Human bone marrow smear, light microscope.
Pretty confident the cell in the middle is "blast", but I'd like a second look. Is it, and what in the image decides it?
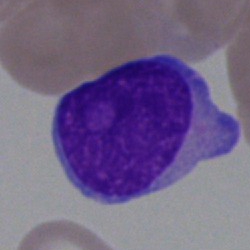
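First feature: the nucleus fills most of the cell.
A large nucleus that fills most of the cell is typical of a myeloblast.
This point goes with blast. Second feature: the chromatin is finely stippled and dark purple.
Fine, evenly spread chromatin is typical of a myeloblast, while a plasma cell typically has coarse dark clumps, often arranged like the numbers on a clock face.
This point therefore goes with blast and against plasma cell. Further, a pale rounded nucleolus lies in the left half of the nucleus, no granules are seen in the cytoplasm, and a small rounded cytoplasmic bulge projects from the right edge. Verdict: the name blast fits, and plasma cell does not.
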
